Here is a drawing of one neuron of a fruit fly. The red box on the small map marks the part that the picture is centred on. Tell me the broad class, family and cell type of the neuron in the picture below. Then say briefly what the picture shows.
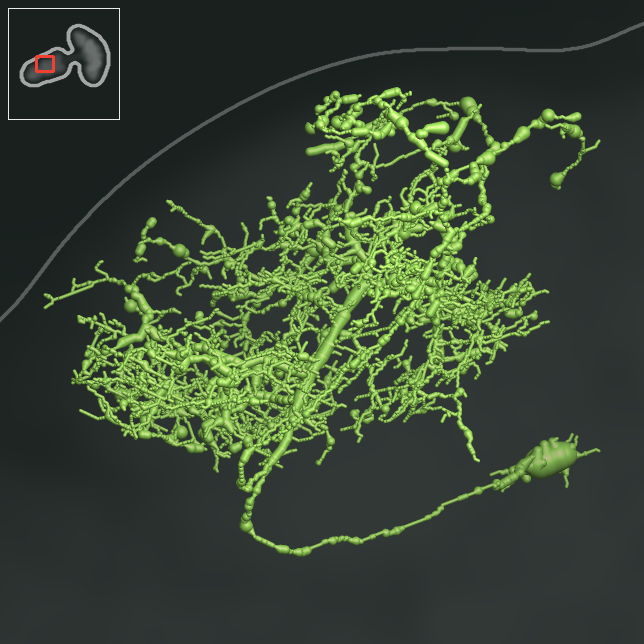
Its broad class is nerve-cord intrinsic neuron. The family is hemilineage 26X. Its cell type is IN26X001. It lies in the nerve cord. More than a hundred branch ends can be seen.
